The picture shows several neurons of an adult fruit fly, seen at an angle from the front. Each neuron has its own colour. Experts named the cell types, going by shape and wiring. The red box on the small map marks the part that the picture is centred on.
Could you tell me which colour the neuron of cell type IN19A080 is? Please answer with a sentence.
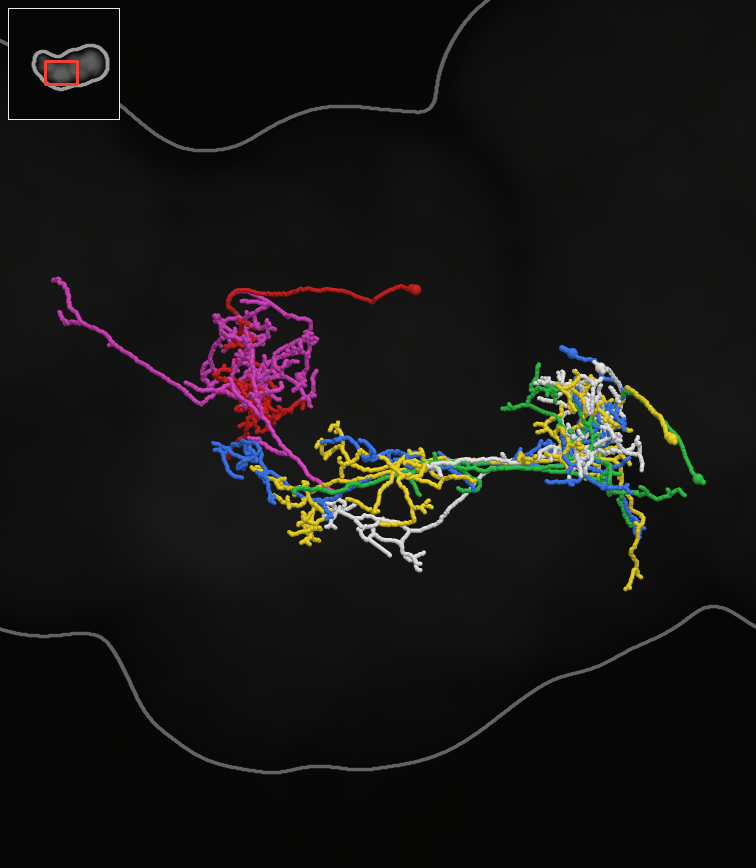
The colour is white.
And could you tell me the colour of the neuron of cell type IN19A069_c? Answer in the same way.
The colour is yellow.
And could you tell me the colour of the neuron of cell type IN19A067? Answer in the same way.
The colour is blue.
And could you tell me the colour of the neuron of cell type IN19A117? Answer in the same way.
The colour is green.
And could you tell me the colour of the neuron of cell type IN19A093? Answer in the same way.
The colour is magenta.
